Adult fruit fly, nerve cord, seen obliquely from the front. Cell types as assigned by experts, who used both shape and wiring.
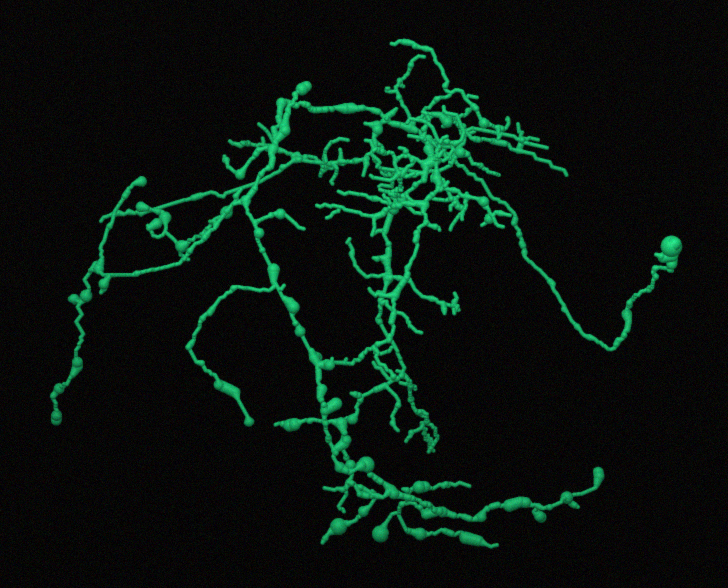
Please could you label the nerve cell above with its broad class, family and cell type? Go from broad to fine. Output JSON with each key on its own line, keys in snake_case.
{
 "broad_class": "nerve-cord intrinsic neuron",
 "family": "hemilineage 08A",
 "cell_type": "IN08A022"
}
